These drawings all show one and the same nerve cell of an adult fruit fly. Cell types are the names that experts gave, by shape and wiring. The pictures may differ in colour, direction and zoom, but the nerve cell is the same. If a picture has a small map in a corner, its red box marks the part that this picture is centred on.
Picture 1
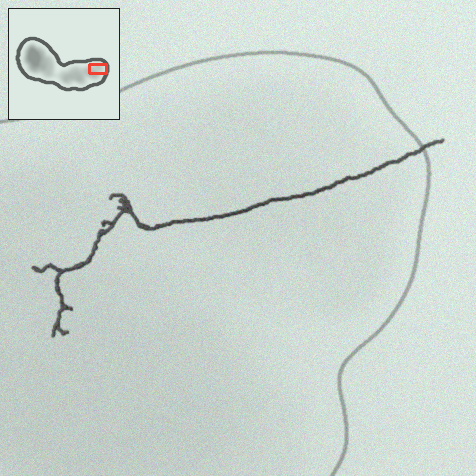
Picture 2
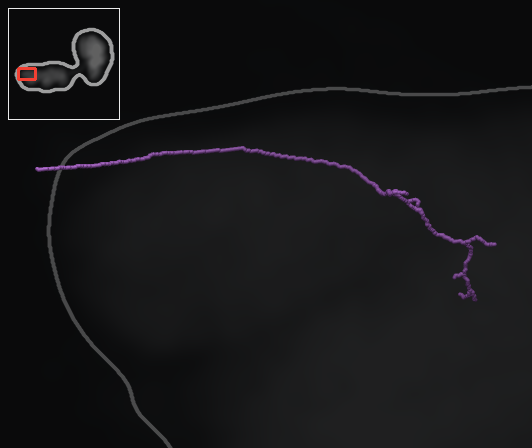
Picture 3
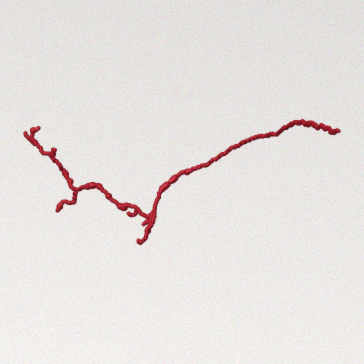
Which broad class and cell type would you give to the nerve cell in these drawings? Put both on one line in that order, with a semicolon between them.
sensory neuron entering the nerve cord; SNxx01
